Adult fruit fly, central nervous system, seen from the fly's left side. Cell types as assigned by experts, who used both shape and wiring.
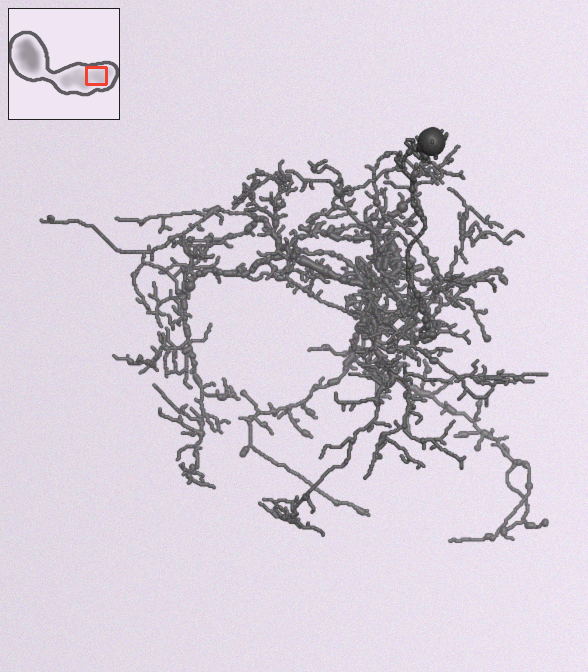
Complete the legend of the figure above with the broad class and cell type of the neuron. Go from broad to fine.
nerve-cord intrinsic neuron; INXXX073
